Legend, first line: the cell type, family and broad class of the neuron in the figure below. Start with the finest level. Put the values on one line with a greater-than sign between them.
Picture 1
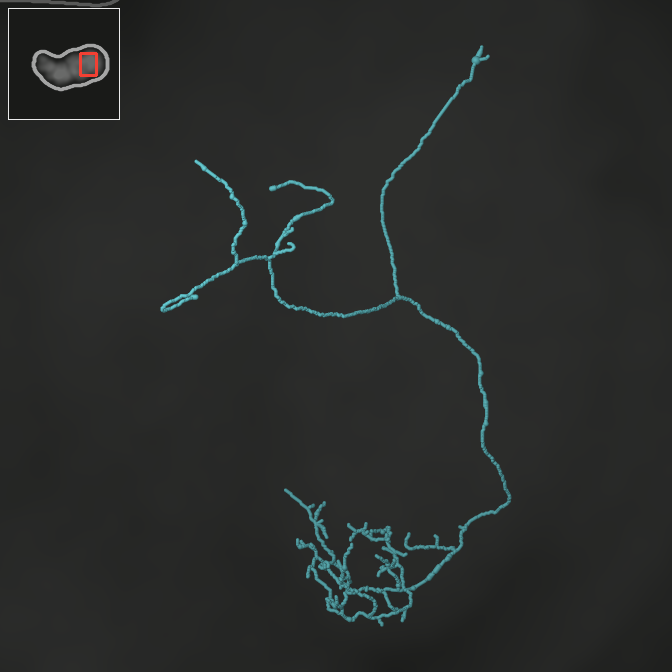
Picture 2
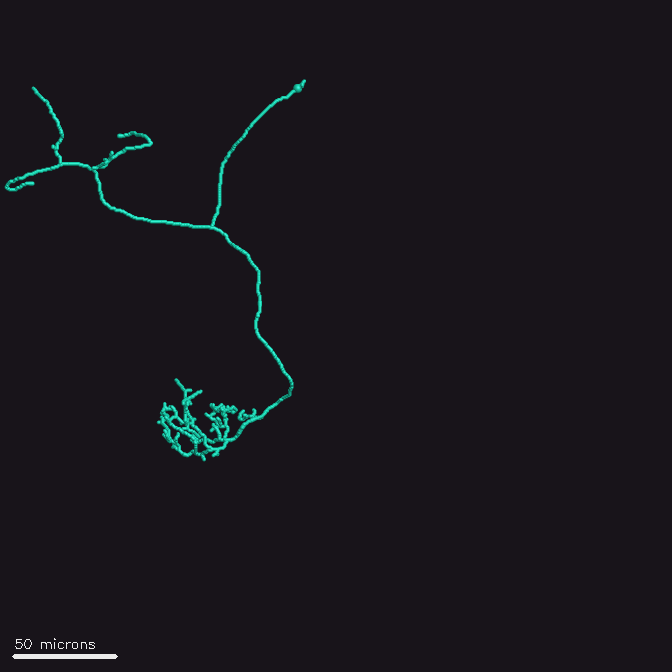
LC29 > hemilineage VPNd1 > visual projection neuron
